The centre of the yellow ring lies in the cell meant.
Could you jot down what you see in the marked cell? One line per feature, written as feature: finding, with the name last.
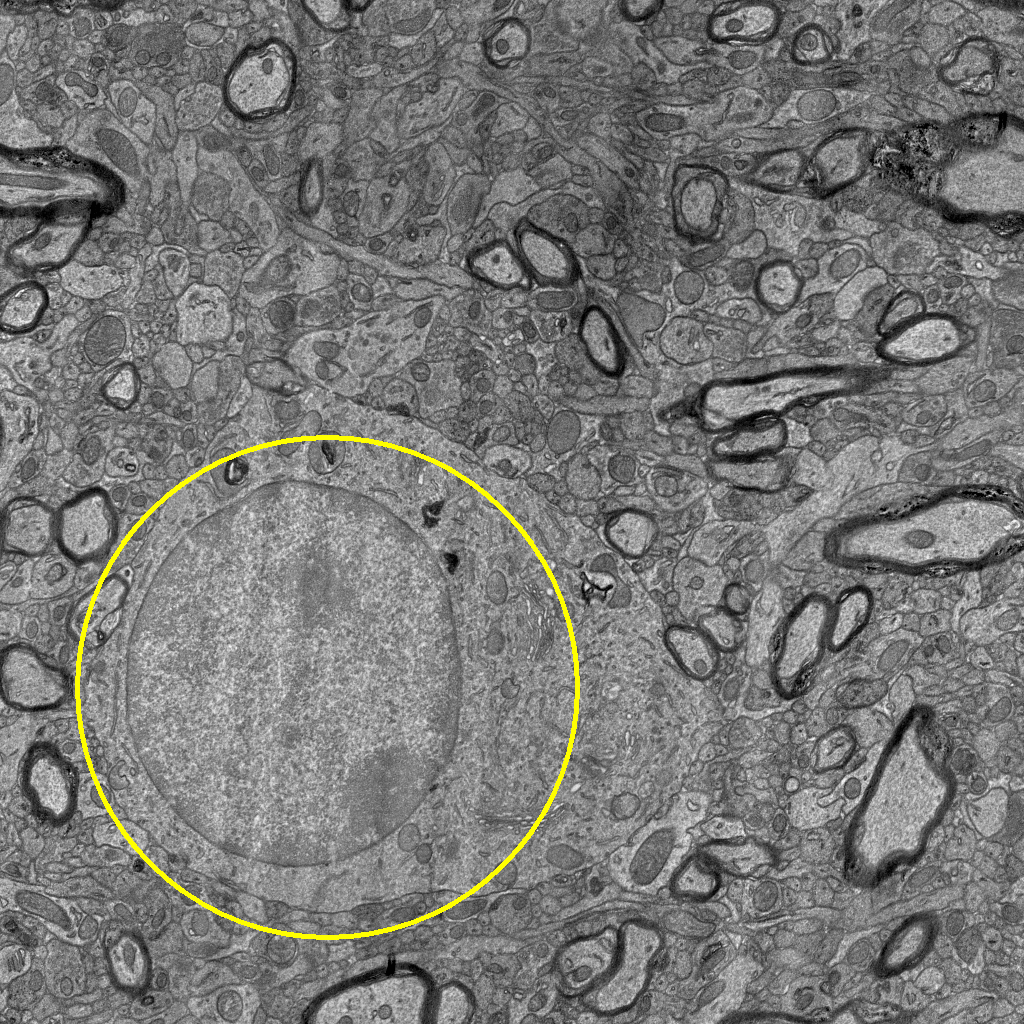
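Outline: large round nucleus, complete in section
Membrane: nuclear envelope smooth, no deep folds or indentations
Nuclear interior: chromatin pale, finely dispersed, no thick dark band at envelope
Cytoplasm: broad; flattened Golgi cisternae stacked right of nucleus
Identity: oligodendrocyte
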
